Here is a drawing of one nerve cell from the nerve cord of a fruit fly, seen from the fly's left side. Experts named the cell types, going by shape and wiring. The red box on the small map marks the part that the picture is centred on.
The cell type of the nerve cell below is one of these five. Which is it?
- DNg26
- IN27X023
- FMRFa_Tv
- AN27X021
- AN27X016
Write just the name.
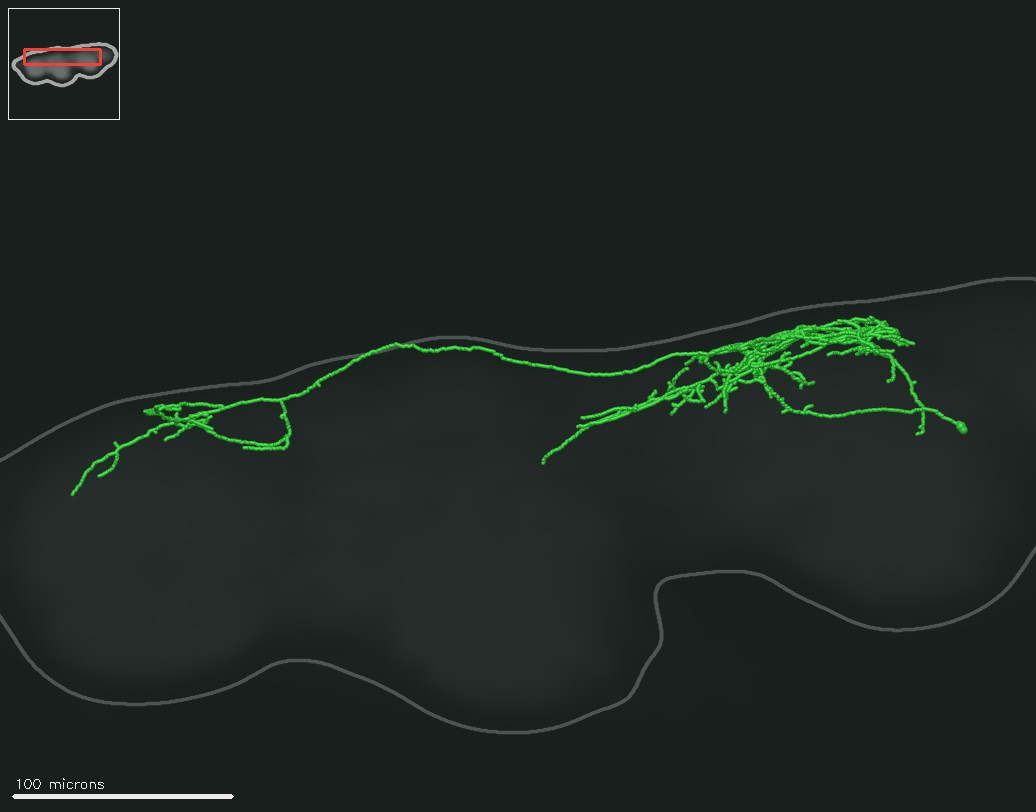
IN27X023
